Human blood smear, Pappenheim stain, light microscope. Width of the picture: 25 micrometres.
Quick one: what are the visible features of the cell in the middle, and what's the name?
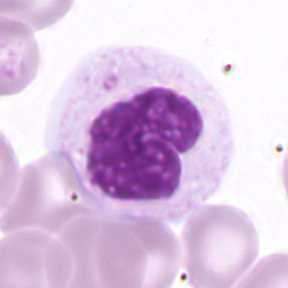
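Look first at the nucleus: it is folded, and a cleft runs into it from the right side. Now follow the wide rim of cytoplasm all the way round it. Its colour is a pale grey-lilac, and if you focus carefully you will find fine pinkish-purple granules scattered through it. This is a band neutrophil.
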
